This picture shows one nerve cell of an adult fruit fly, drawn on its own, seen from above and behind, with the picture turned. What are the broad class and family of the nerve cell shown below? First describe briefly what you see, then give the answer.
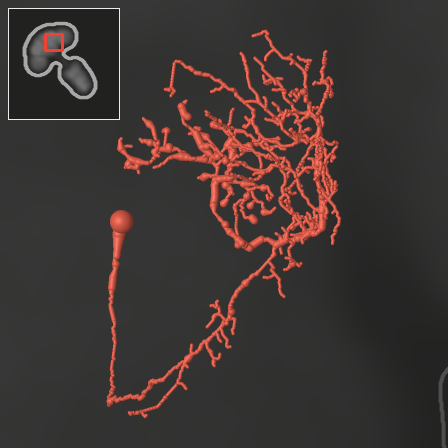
It is in the brain and does not reach the nerve cord. The cell body can be seen on the left of the picture. The picture shows dozens of branch ends. Its broad class is central-brain intrinsic neuron. The family is hemilineage MD3.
